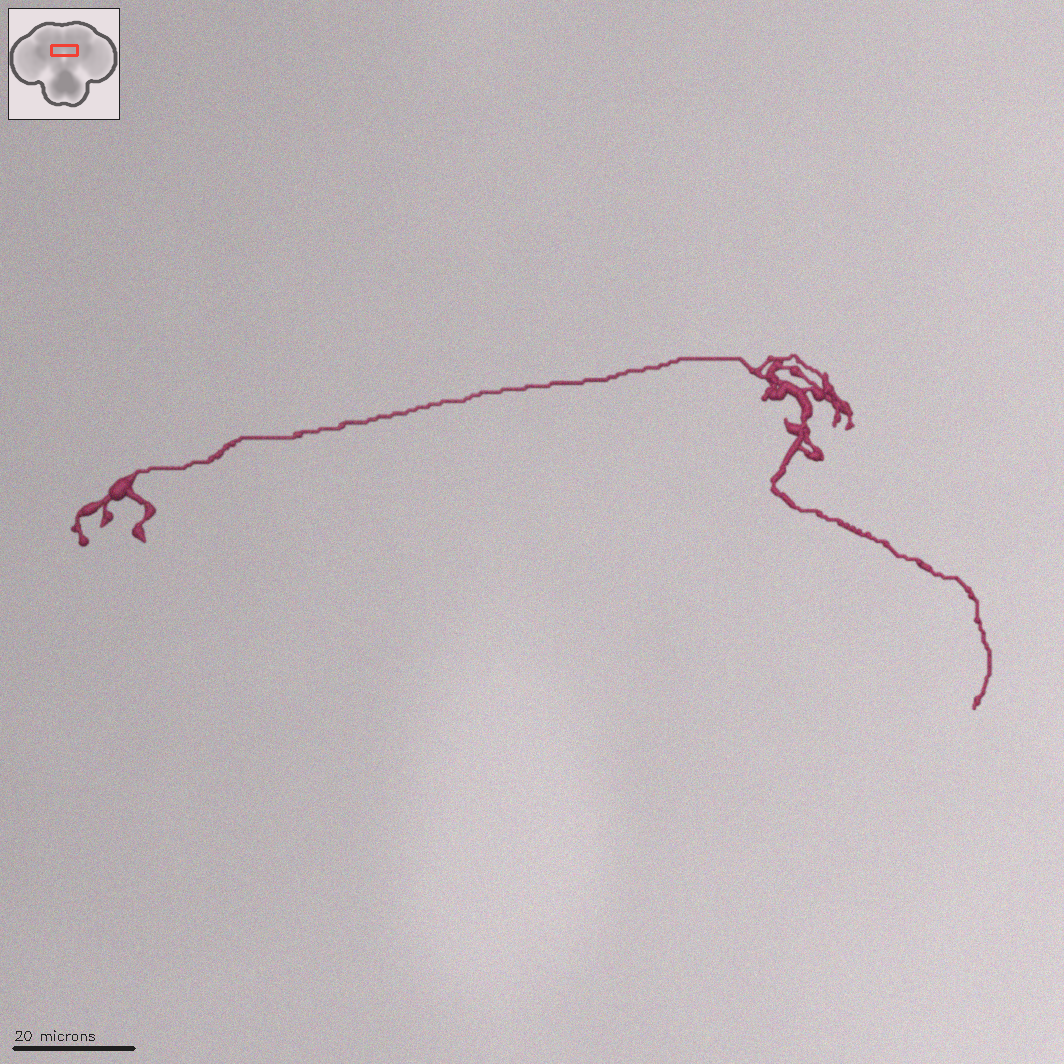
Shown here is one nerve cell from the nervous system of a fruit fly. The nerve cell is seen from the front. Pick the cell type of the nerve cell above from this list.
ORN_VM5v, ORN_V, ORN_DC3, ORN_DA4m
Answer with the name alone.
ORN_DA4m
